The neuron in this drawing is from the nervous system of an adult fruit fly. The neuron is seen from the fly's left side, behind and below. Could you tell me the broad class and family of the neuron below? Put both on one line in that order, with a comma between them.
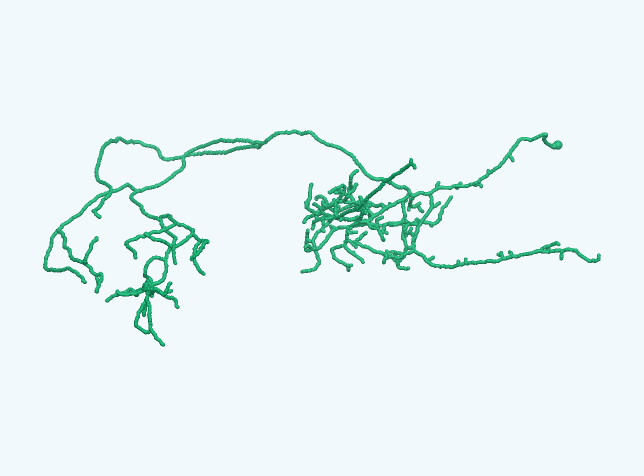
nerve-cord intrinsic neuron, hemilineage 18B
